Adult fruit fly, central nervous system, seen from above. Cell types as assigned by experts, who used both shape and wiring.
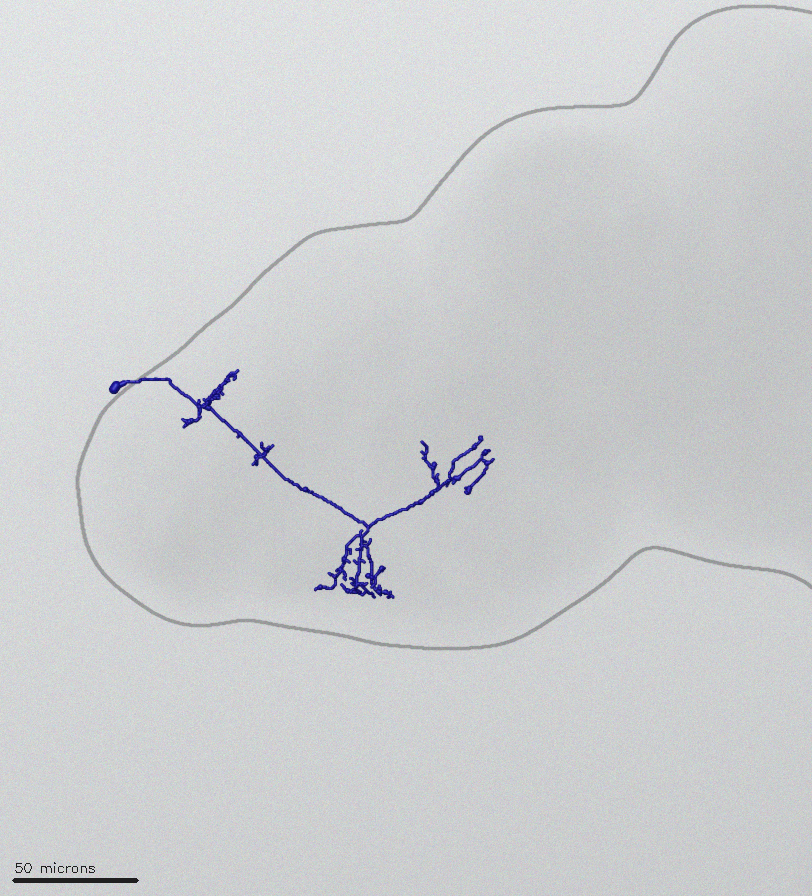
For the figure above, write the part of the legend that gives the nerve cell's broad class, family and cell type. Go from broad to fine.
optic-lobe intrinsic neuron; TmY; TmY4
